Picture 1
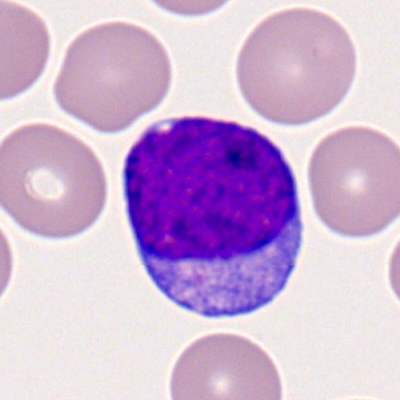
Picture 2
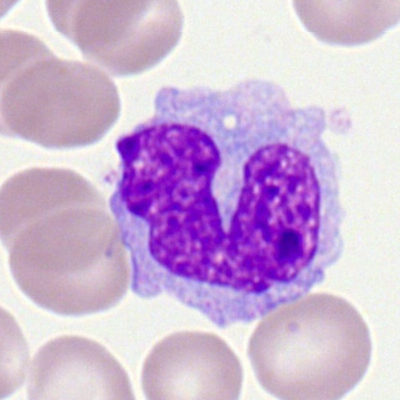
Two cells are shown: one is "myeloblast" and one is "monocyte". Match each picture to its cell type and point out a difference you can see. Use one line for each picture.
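Picture 1 – myeloblast. The cytoplasm contains no vacuoles.
Picture 2 – monocyte. A single small clear vacuole lies in the cytoplasm above the notch of the nucleus.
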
